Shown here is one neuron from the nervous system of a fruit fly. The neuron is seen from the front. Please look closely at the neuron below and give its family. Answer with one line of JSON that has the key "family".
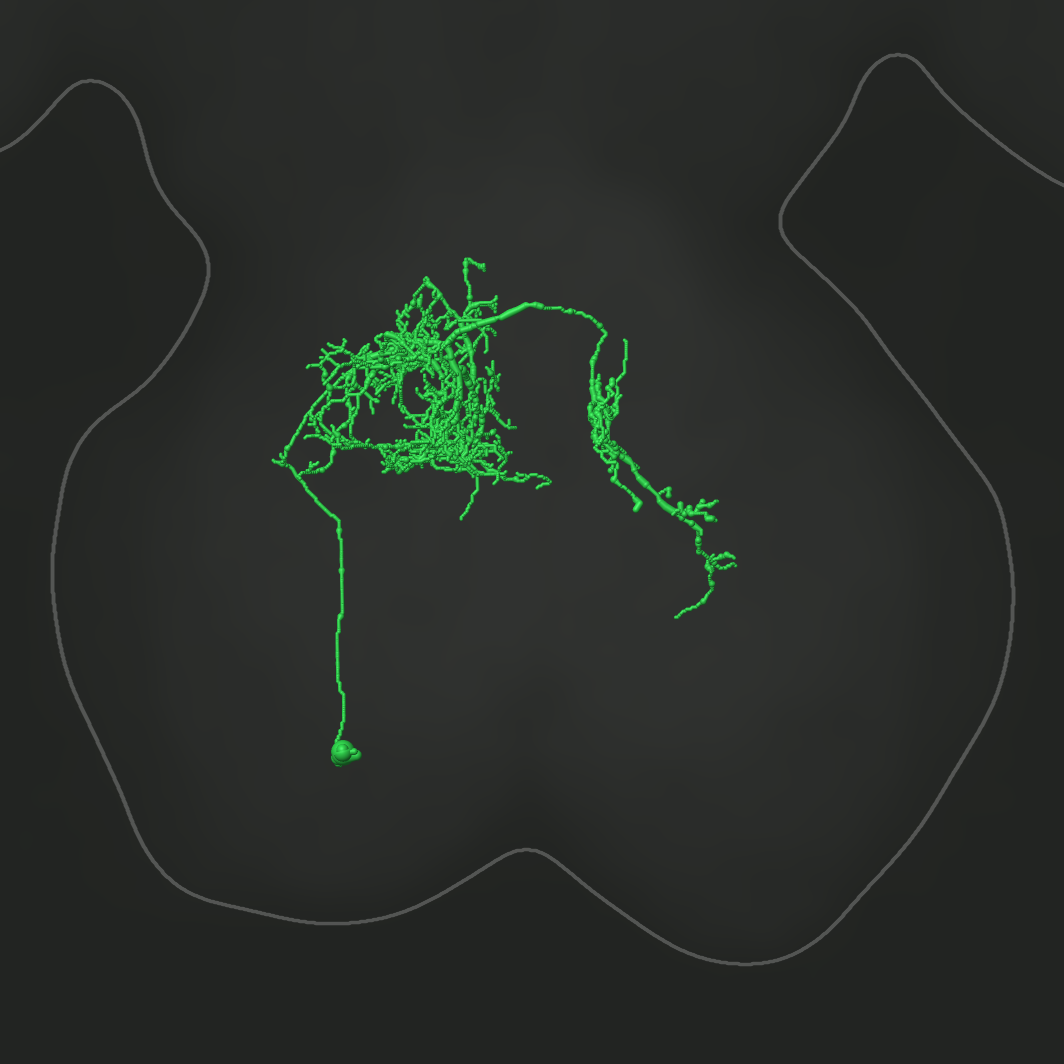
{"family": "hemilineage 14B"}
